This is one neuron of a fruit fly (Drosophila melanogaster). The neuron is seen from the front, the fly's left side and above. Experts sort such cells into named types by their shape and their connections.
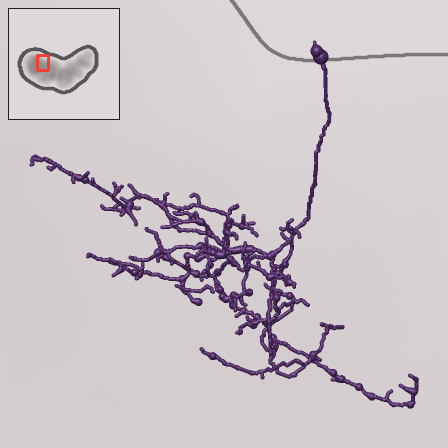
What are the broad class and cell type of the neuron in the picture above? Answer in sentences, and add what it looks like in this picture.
It is a central-brain intrinsic neuron. It is of cell type CL239. The cell body can be seen at the upper right of the picture. The picture shows dozens of branch ends.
